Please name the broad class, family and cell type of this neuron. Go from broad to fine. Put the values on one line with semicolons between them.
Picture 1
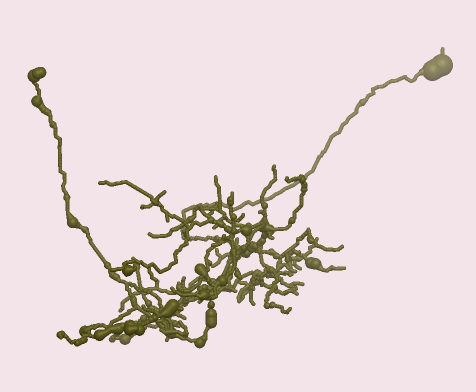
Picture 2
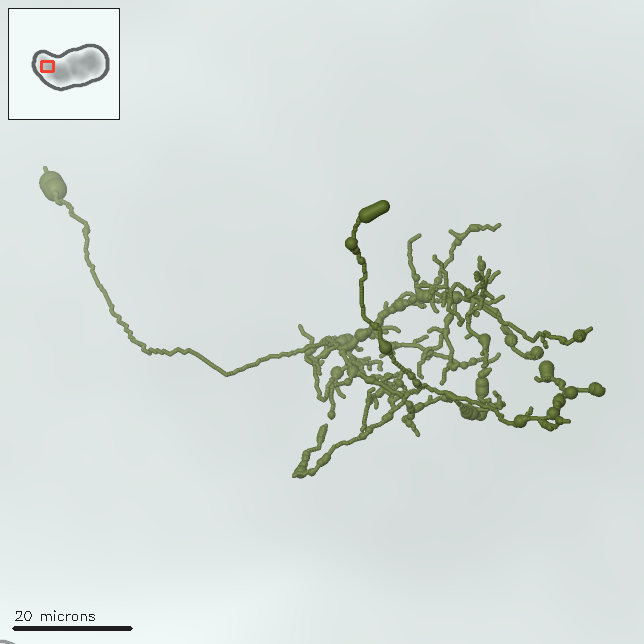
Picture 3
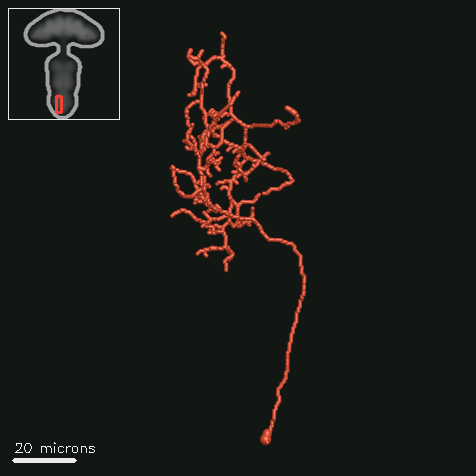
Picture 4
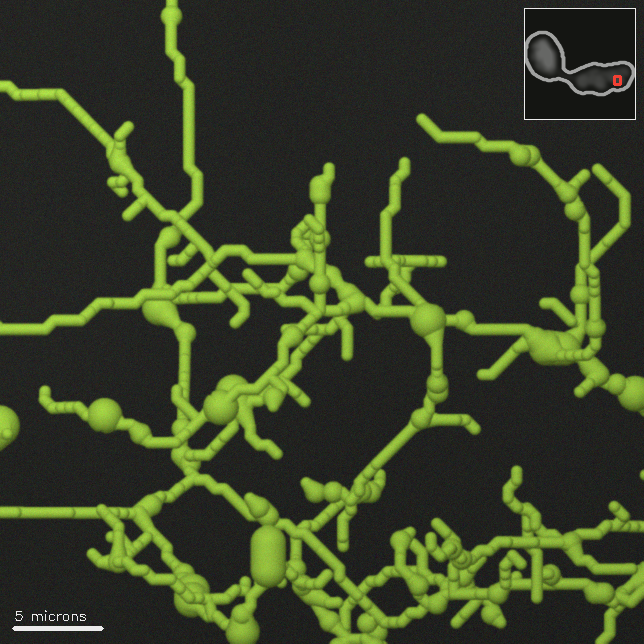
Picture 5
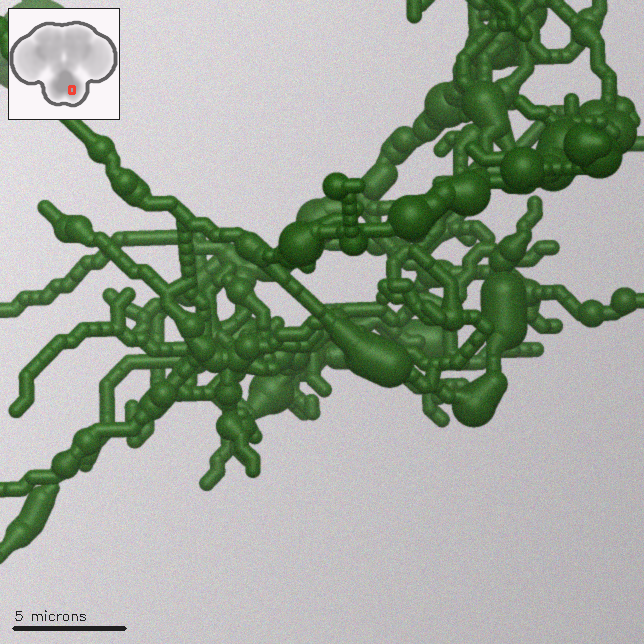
nerve-cord intrinsic neuron; hemilineage 01B; IN01B060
